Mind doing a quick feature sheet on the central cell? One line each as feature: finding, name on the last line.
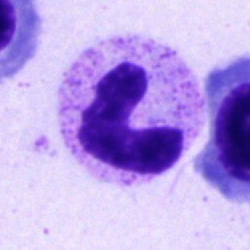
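Contour: round.
Nuclear arms: one directed upward, the other extending to the right.
Chromatin: dark purple and densely condensed.
Nucleoli: not visible in the nucleus.
Classification: band neutrophil.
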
